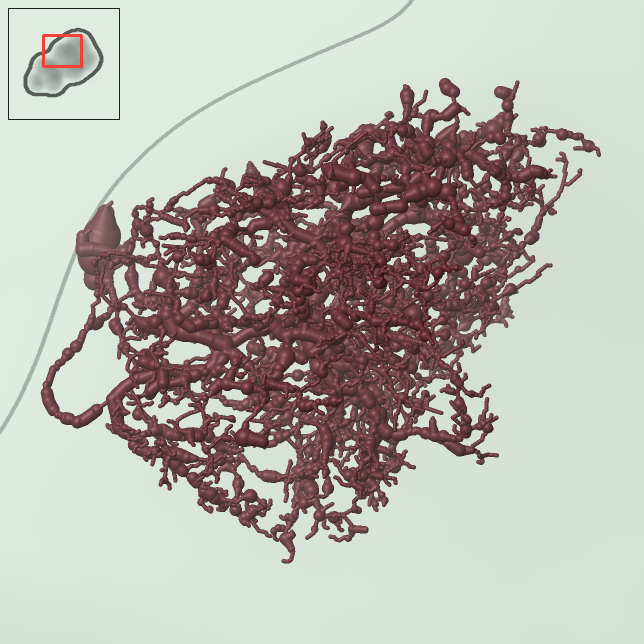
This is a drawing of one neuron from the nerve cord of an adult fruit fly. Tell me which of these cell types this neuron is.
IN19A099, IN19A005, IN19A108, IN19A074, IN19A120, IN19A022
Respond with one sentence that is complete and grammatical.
The cell type to which this neuron belongs is IN19A005.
